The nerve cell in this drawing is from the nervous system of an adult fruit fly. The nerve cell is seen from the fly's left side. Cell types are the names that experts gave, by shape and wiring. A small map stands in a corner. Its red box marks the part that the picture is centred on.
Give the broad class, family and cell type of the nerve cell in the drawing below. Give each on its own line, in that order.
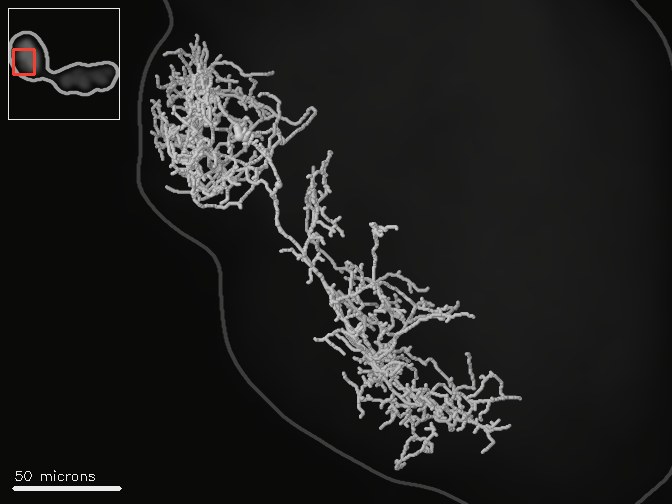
central-brain intrinsic neuron
ALIN
ALIN4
